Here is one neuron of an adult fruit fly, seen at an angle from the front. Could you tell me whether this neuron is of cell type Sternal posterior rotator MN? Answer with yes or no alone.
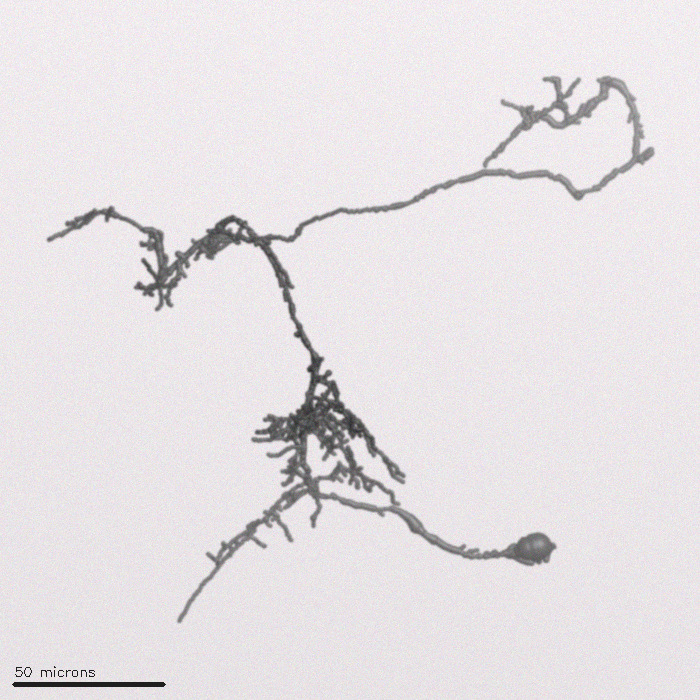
no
